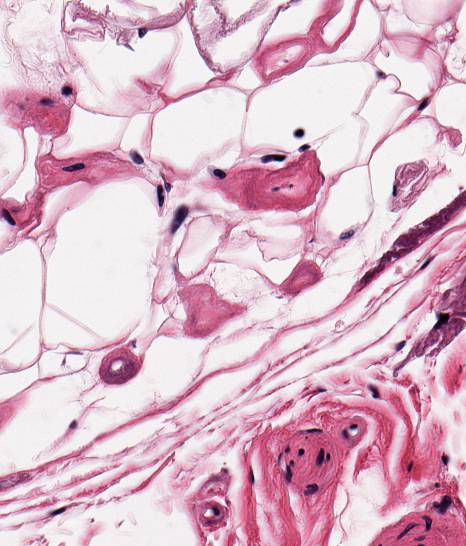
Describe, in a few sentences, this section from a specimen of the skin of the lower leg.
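Most of the upper and left field, I'd say, is taken up by large, empty, polygonal fat cells, separated by thin pink membranes. Running diagonally from the lower left towards the upper right there's a band of wavy pink fibres, loosely separated. Down at the bottom right I see rounded bundles of whorled pink tissue with scattered oval dark nuclei. I can't find an epithelial lining anywhere.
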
